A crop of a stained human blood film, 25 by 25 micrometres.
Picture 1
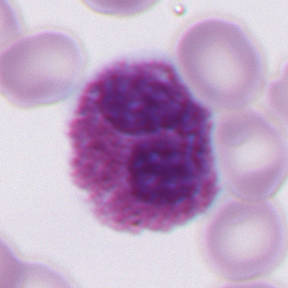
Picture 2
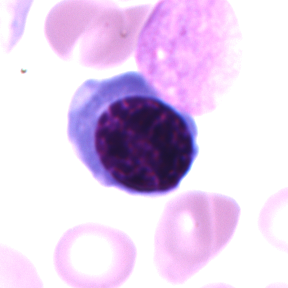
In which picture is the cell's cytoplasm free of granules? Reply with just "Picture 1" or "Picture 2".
Picture 2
